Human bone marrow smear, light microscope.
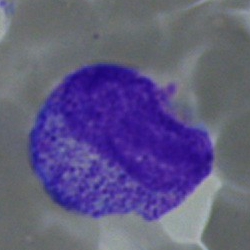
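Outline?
Roughly round, with a slightly uneven edge.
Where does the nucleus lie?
It fills the upper and right part of the cell and stains a dense, dark purple.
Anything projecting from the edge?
A small knob, at the upper right.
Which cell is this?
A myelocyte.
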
